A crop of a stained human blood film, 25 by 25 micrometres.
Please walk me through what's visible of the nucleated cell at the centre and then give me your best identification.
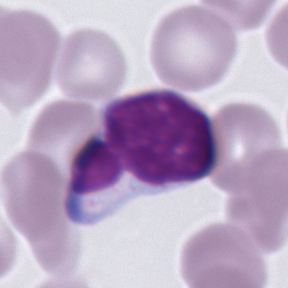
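Outline: irregular and angular, not round. Nucleus: a large main mass plus a smaller lobe at its lower left, a notch between them. Cytoplasm: mostly lower left, below the smaller lobe; just a thin rim along the nucleus top. Name: large granular lymphocyte.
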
